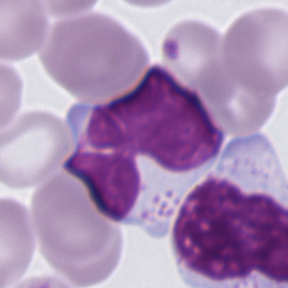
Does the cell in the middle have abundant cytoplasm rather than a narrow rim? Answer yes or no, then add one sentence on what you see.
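No. The cytoplasm is scant, with the nucleus filling most of the cell.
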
